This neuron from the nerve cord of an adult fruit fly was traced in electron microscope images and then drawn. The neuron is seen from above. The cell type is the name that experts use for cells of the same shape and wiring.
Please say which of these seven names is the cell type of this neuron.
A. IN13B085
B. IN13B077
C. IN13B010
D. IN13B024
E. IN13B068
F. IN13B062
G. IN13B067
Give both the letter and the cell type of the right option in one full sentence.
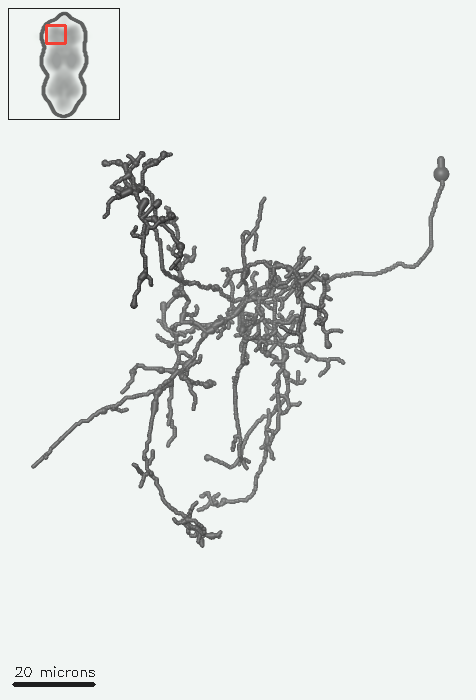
The cell type for the neuron is option E, which is IN13B068.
